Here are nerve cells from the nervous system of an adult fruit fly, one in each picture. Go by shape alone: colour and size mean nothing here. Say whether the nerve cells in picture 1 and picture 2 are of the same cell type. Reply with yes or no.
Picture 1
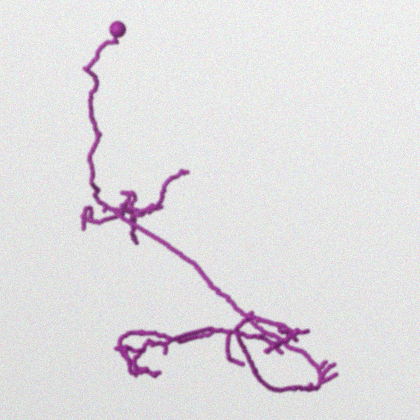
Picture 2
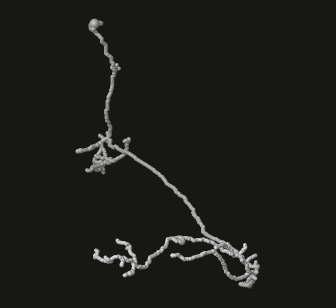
yes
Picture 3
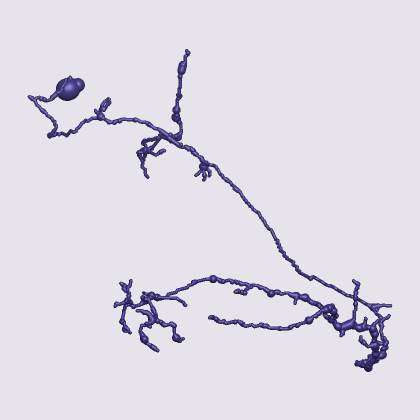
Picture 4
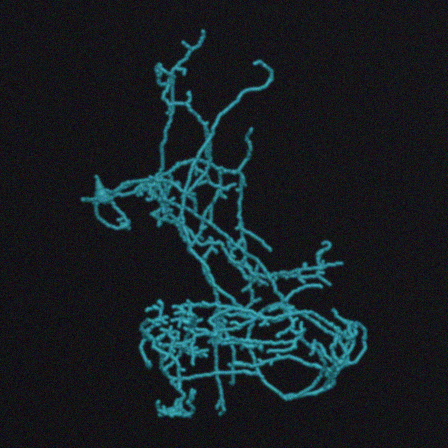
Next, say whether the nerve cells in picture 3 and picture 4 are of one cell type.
no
